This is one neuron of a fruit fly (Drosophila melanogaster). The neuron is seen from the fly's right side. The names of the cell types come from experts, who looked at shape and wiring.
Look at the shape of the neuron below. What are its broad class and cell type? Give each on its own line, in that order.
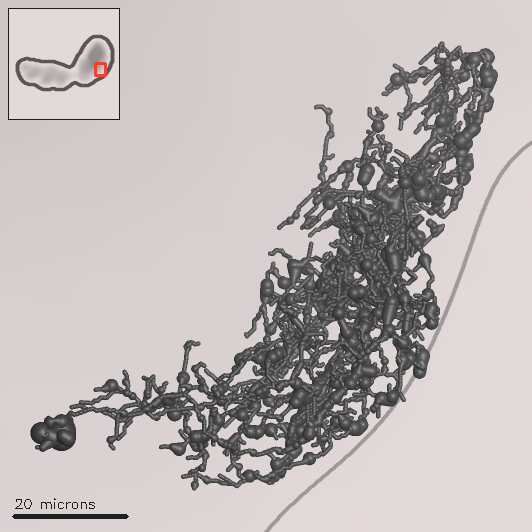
central-brain intrinsic neuron
GNG479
